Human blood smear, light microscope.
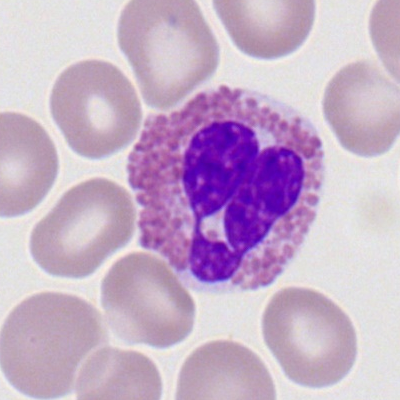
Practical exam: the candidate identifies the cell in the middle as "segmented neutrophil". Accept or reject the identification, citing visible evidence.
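No, I'd call this an eosinophil rather than a segmented neutrophil. What tips it is the cytoplasm, packed with many coarse, round granules.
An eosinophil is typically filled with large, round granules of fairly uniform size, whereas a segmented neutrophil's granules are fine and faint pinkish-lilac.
Coarse granules like these speak for eosinophil and against segmented neutrophil. The chromatin is dark purple and densely clumped, and that alone wouldn't rule out a segmented neutrophil.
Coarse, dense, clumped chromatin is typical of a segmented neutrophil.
Beyond that, I see a roughly round outline with a finely bumpy edge, no nucleoli, and no clear vacuoles among the granules.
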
